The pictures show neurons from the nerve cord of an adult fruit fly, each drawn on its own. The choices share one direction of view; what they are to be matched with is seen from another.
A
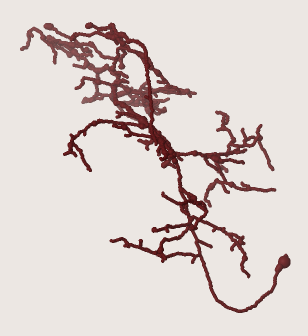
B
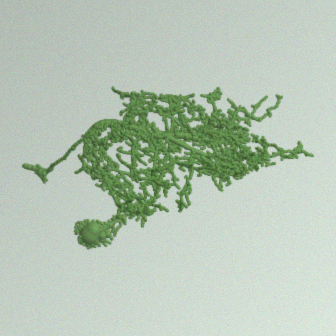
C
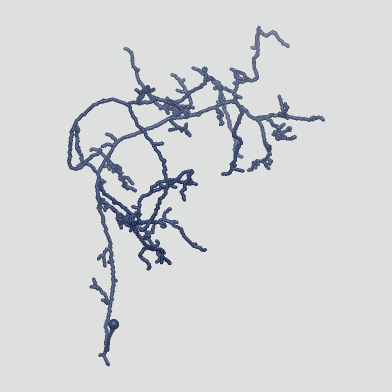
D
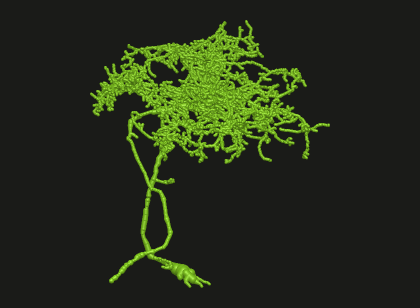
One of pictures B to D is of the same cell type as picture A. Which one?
C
